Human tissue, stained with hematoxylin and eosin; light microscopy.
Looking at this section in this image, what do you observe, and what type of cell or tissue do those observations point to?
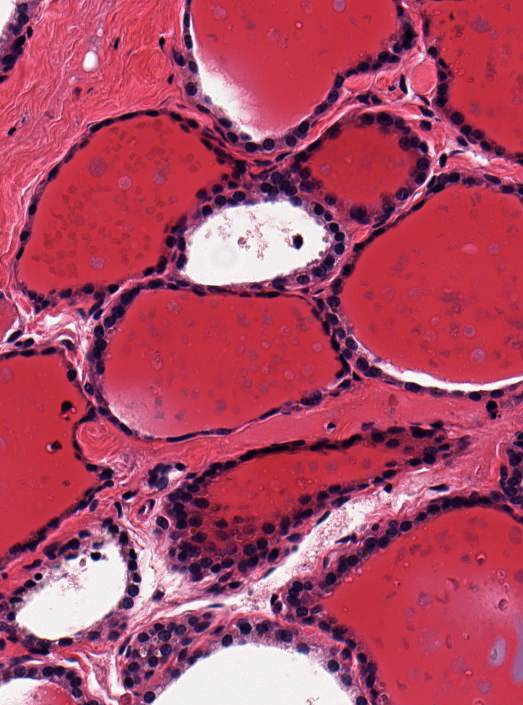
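Closely packed rounded follicles make up the field, separated by thin strands of stroma. Each follicle is lined by a single layer of low cuboidal to flattened epithelial cells, whose nuclei are small, round and darkly stained. The colloid contains scattered small pale round vacuoles. This is thyroid.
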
